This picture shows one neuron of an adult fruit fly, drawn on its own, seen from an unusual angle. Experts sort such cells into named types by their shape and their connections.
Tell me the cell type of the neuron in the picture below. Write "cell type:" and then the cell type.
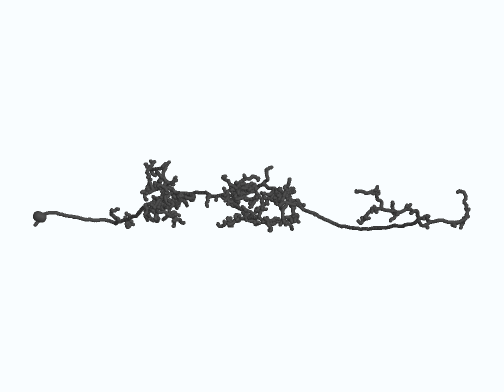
cell type: TmY18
